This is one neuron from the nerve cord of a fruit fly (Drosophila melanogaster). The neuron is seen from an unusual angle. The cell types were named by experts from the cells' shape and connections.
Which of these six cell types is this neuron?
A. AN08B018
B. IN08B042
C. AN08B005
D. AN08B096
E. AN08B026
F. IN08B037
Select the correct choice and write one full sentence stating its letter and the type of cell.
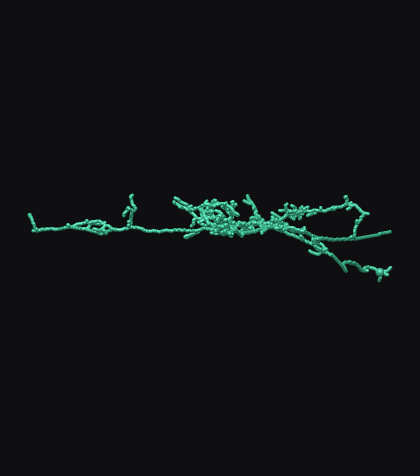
Regarding cell type, the neuron matches AN08B096, option D.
